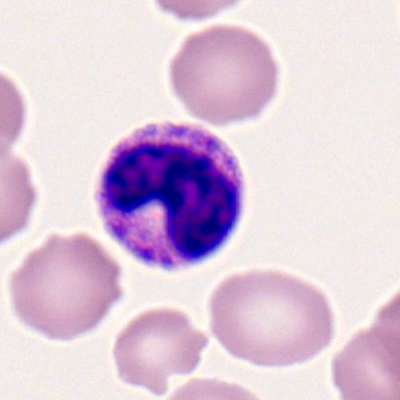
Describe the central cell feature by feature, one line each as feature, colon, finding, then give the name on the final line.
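Notch: deep, on the lower-left side of the nucleus
Nuclear shape: kidney-like
Nuclear extent: most of the cell
Cytoplasm colour: pale pink-lilac
Granules: fine, pinkish-purple, filling the cytoplasm
Identity: band neutrophil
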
